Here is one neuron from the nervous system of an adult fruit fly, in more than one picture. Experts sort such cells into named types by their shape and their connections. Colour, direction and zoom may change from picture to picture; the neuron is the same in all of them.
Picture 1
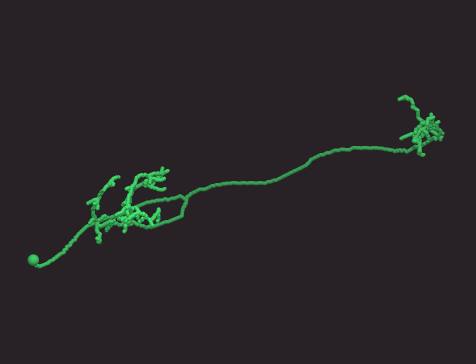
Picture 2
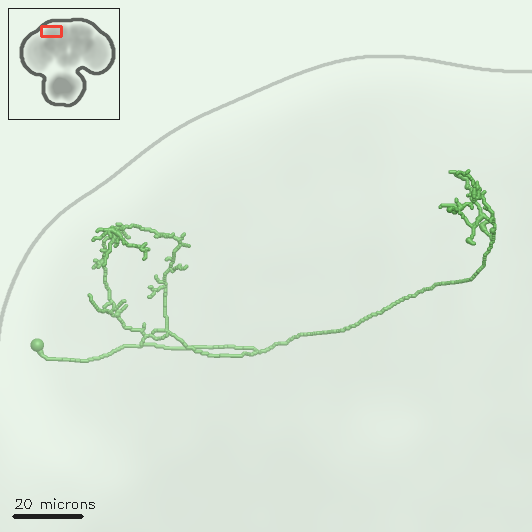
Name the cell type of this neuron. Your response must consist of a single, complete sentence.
The neuron here falls under cell type CB2910.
